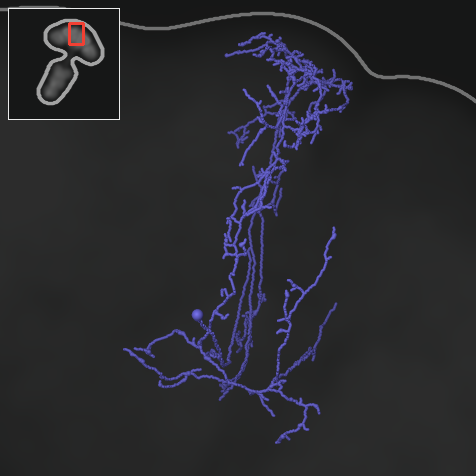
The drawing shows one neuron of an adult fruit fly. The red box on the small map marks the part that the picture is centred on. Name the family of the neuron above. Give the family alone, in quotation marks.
"hemilineage DM1_antero_dorsal"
